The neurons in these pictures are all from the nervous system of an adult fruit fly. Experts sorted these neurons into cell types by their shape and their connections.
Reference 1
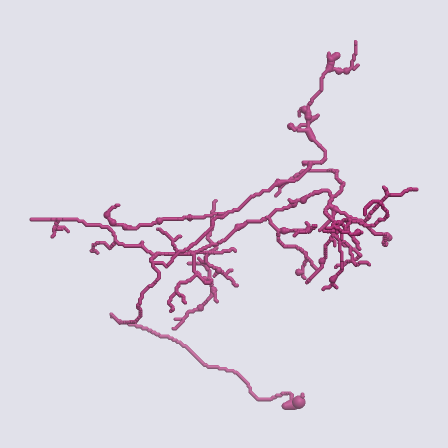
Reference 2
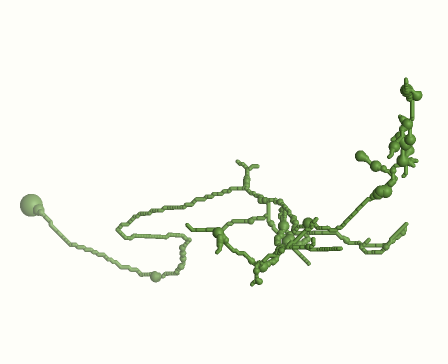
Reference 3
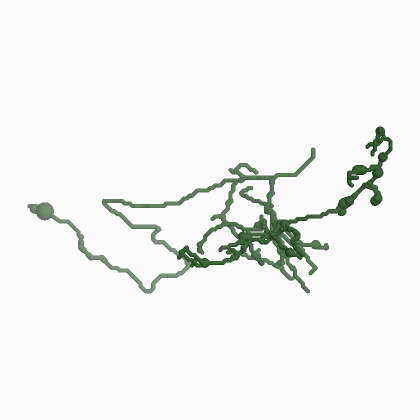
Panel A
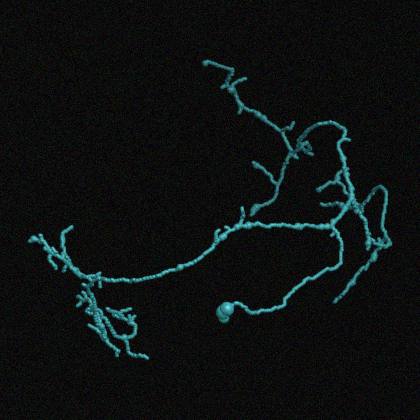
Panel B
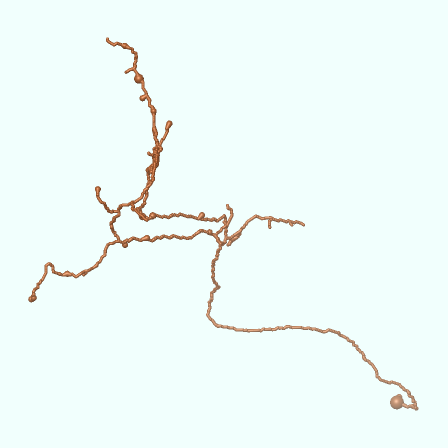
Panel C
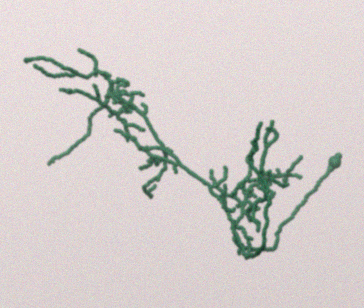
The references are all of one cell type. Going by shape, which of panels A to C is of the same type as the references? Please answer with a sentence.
The neuron in panel B is of the same cell type.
